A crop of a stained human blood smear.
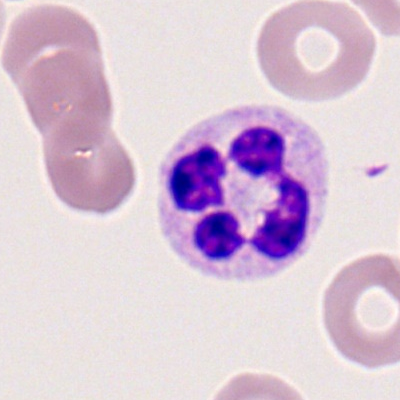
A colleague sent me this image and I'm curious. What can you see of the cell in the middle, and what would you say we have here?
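Look first at the nucleus: it is split into separate lobes that form a ring around a pale centre. Its chromatin is dark purple and coarsely clumped. Around it lies abundant, pale pinkish-lilac cytoplasm holding fine, faint lilac granules. This is a segmented neutrophil.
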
